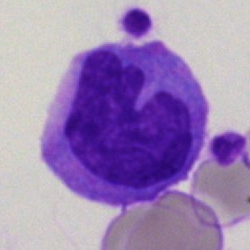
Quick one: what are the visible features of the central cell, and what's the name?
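A deep cleft cuts into the nucleus from the top, giving it a folded shape. The nucleus occupies most of the cell. The cytoplasm contains no distinct granules and no vacuoles. The cell shown is a monocyte.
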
